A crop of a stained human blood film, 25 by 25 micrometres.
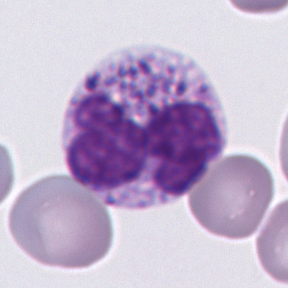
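Basophil, the central cell of a stained smear of human peripheral blood. Looking first at the nucleus: two large lobes lie side by side, sitting mainly in the lower half of the cell. Then the cytoplasm: coarse granules stained dark purple-black, crowded most thickly above the nucleus. The whole cell comes to about 14 micrometres across.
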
